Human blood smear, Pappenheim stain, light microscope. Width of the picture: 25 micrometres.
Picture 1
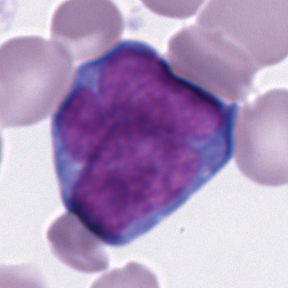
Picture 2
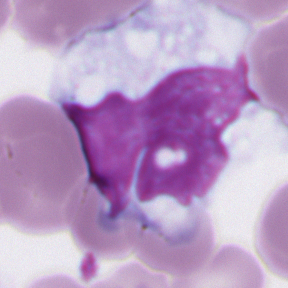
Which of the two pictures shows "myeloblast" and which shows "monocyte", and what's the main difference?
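Picture 1 is the myeloblast and picture 2 is the monocyte. The myeloblast has an angular outline with several straight edges and corners, and it measures about 17 micrometres across. Its nucleus fills most of the cell.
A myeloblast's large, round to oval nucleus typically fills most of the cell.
The monocyte's nucleus is irregular and angular, with a cleft running up into it from the lower edge and a small clear gap in its right half.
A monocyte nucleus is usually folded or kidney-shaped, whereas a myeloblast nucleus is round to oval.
The monocyte's chromatin stains deep magenta and appears fairly even, without coarse dark clumps. In the myeloblast the cytoplasm forms only a narrow blue rim, deepest in colour at the outer edge of the cell; in the monocyte it is plentiful and very pale, almost colourless with a faint lilac-grey tint.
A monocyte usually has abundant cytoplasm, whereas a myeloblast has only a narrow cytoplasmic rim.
No granules can be seen in the myeloblast cytoplasm, and no coarse dark granules are seen in the monocyte.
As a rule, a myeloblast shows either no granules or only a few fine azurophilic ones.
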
